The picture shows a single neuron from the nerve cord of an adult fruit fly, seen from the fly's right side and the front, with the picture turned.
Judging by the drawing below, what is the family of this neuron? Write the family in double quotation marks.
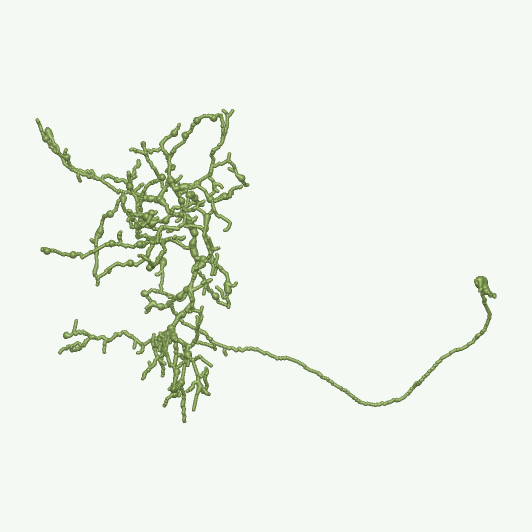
"hemilineage 00A"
